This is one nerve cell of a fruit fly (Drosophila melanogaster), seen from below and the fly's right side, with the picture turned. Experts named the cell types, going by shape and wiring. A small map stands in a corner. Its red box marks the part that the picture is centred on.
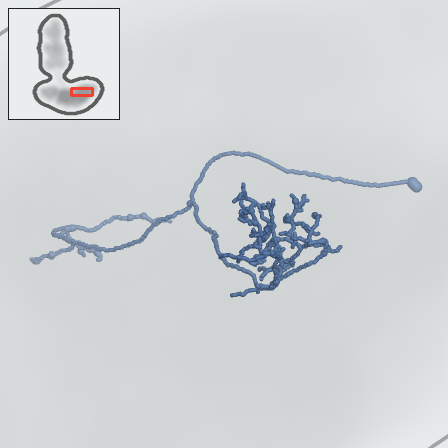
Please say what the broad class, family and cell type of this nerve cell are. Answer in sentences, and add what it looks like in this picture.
Its broad class is visual projection neuron. Its family is hemilineage VPNd1. The cell type is LC29. It is in the brain and does not reach the nerve cord. The cell body is on the right of the picture.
